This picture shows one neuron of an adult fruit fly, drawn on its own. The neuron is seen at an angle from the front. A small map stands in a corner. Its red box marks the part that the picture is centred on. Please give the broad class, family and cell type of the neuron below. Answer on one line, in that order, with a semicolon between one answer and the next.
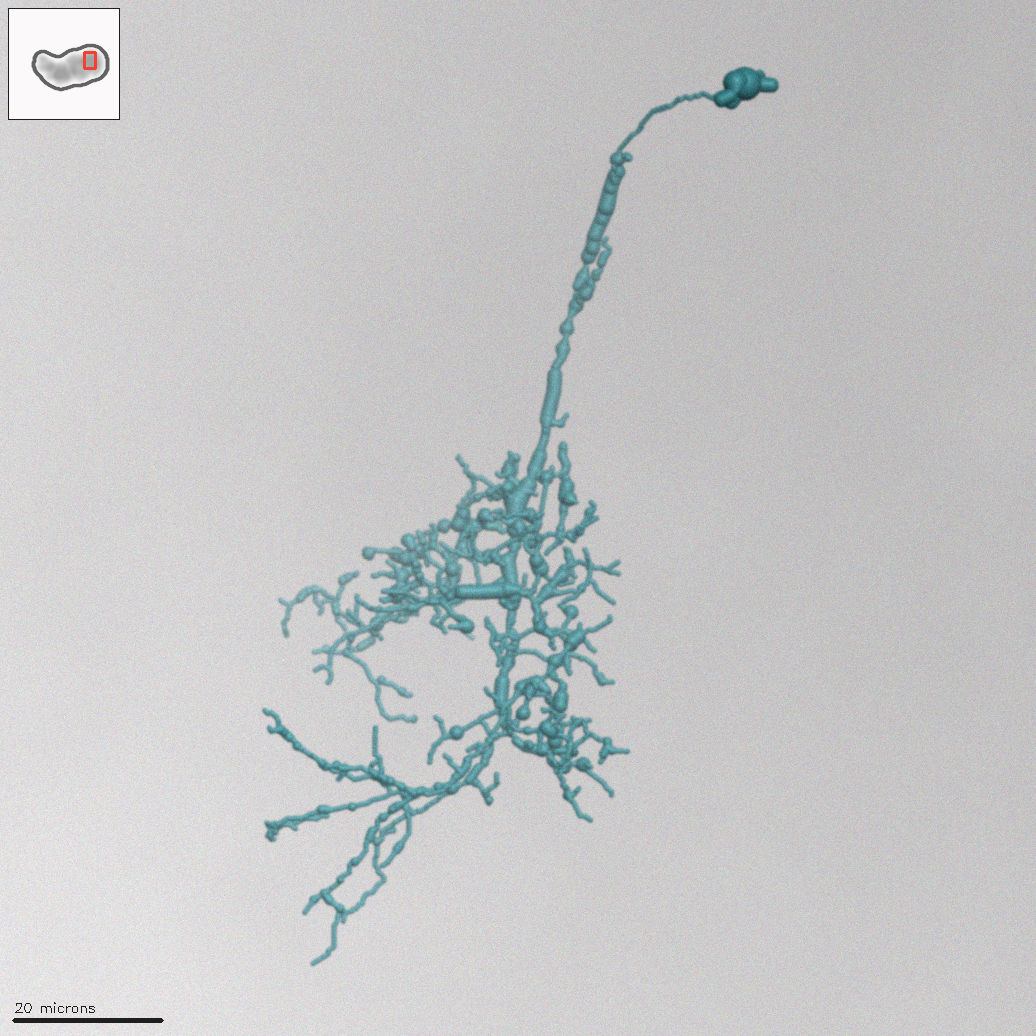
central-brain intrinsic neuron; hemilineage VLPd&p1_dorsal; PVLP004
